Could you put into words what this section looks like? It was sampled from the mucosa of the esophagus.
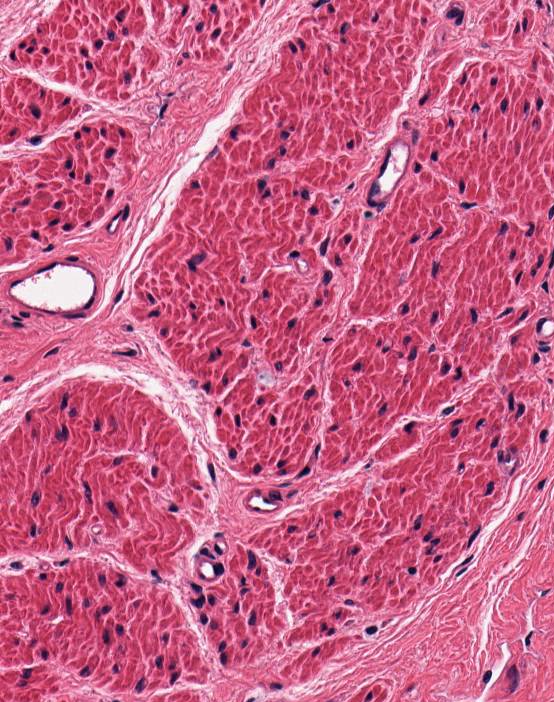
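You've got large smooth muscle bundles here, split by thin bands of paler fibrous tissue. Most bundles show their cells cut across or obliquely, not lengthwise. The septa are wavy pale pink collagen with few nuclei. One septum, at the left edge of the upper half, carries a thin-walled vessel with an empty oval lumen.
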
